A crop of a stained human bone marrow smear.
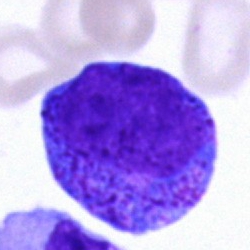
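Promyelocyte. The outline is roughly round, with a slightly angular contour. The nucleus fills most of the cell and lies toward its upper part. Numerous reddish-purple granules occupy the lower part of the cell, and no clear vacuoles are seen in the cytoplasm.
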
